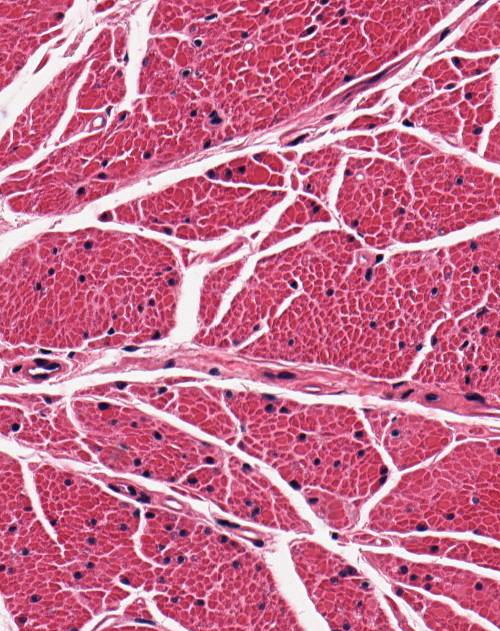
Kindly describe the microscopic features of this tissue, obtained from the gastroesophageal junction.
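Tissue divided into irregular bundles by branching pale septa running across the whole field. Muscle cell cytoplasm deep pink. Broader connective tissue band with elongated dark nuclei crossing mid-field horizontally. No fat cells seen.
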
